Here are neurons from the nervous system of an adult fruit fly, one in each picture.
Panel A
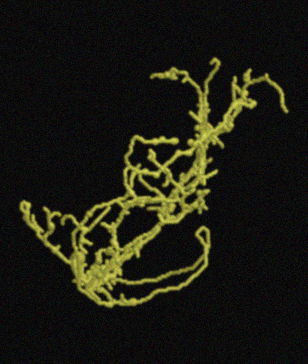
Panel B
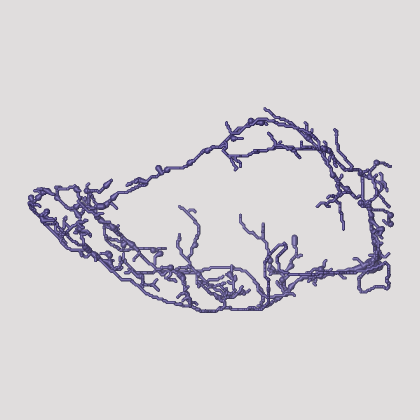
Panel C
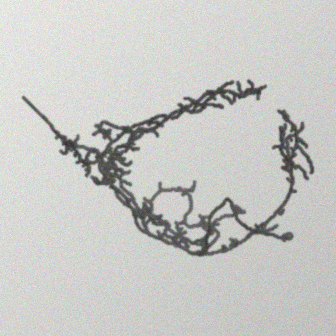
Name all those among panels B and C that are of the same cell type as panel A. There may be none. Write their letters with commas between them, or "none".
B, C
